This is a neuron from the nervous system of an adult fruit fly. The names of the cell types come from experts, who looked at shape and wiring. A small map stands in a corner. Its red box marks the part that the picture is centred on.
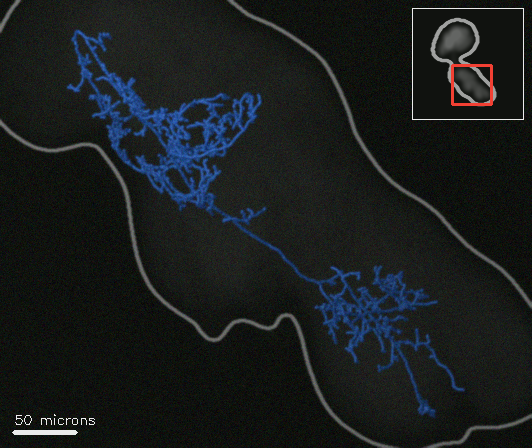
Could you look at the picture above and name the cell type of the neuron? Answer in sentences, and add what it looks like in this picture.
The cell type is IN05B033. It is a nerve-cord intrinsic neuron. The cell body can be seen at the lower right of the picture. From left to right in the picture it spans about 350 microns. The picture shows dozens of branch ends.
